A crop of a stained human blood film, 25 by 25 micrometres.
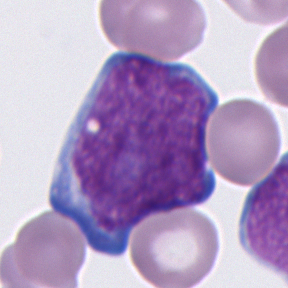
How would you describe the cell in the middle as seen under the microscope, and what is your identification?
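The outline of this cell is angular, its fairly straight edges meeting at corners. Most of the cell is taken up by the nucleus, so the cytoplasm forms only a narrow rim, and that rim stains a deep blue. In the left part of the nucleus sits a single small white dot. This cell is a myeloblast.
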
